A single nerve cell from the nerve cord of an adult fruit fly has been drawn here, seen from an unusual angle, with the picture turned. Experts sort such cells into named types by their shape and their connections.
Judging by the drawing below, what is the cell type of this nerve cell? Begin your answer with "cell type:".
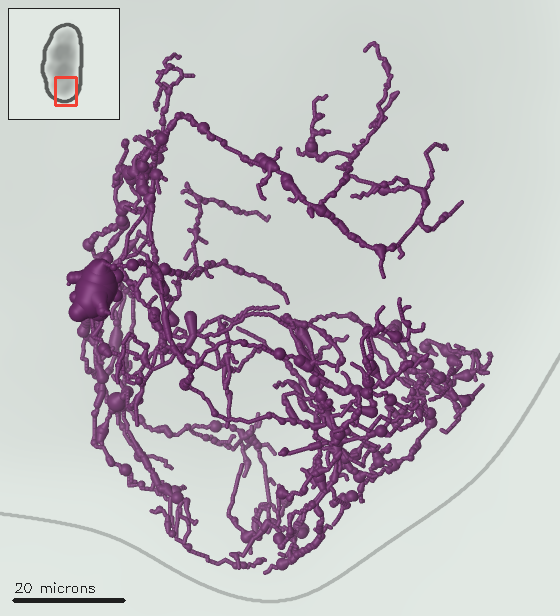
cell type: INXXX283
